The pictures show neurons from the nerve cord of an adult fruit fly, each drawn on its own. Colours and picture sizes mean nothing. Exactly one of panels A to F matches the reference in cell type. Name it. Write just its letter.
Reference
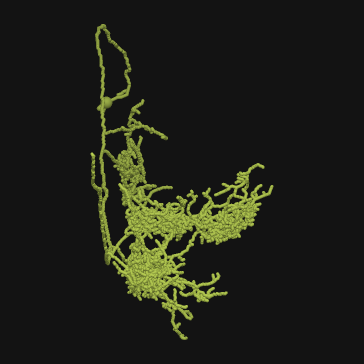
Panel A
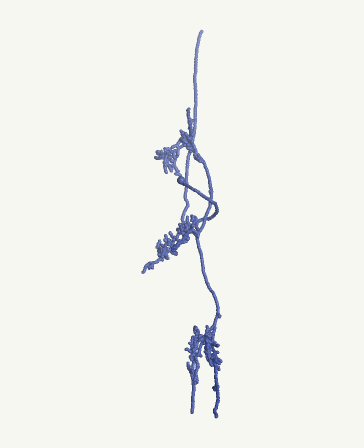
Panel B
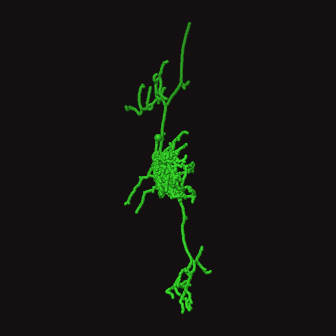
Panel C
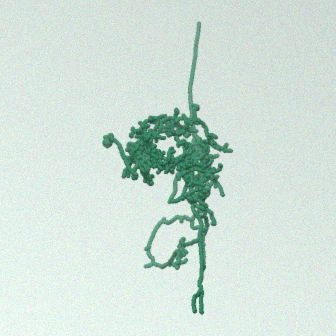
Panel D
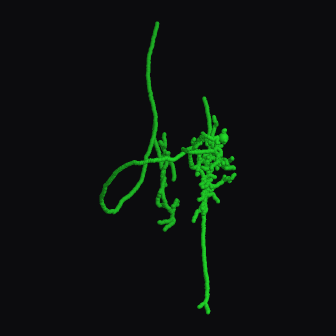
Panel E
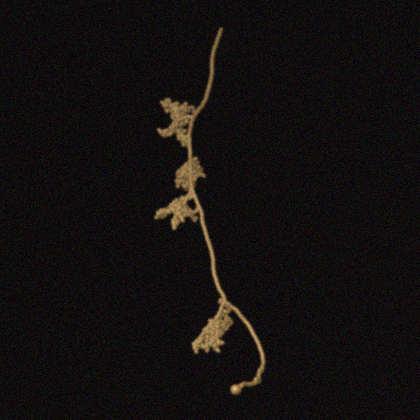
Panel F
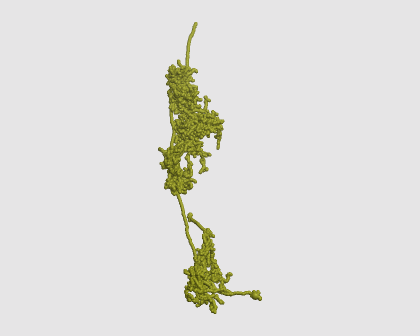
E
